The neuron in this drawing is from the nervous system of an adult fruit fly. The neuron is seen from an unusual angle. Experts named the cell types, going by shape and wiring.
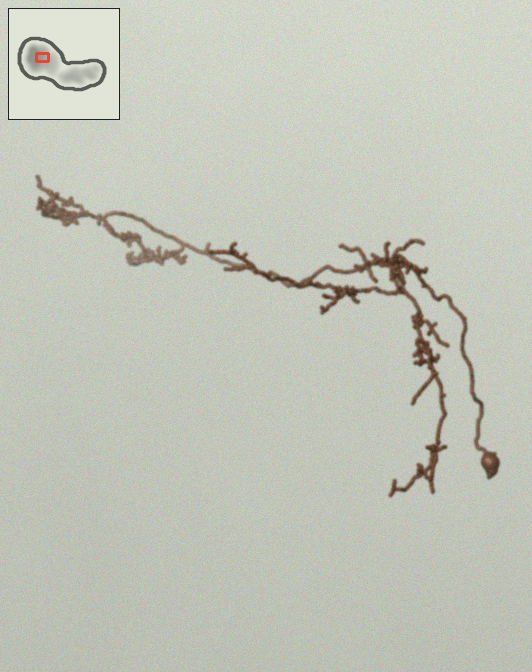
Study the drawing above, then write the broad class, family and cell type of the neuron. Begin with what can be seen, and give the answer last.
Dozens of branch ends can be seen. As drawn here it is wider than it is tall. Its broad class is central-brain intrinsic neuron. The family is hemilineage DM6_posterior. The cell type is CB1556.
